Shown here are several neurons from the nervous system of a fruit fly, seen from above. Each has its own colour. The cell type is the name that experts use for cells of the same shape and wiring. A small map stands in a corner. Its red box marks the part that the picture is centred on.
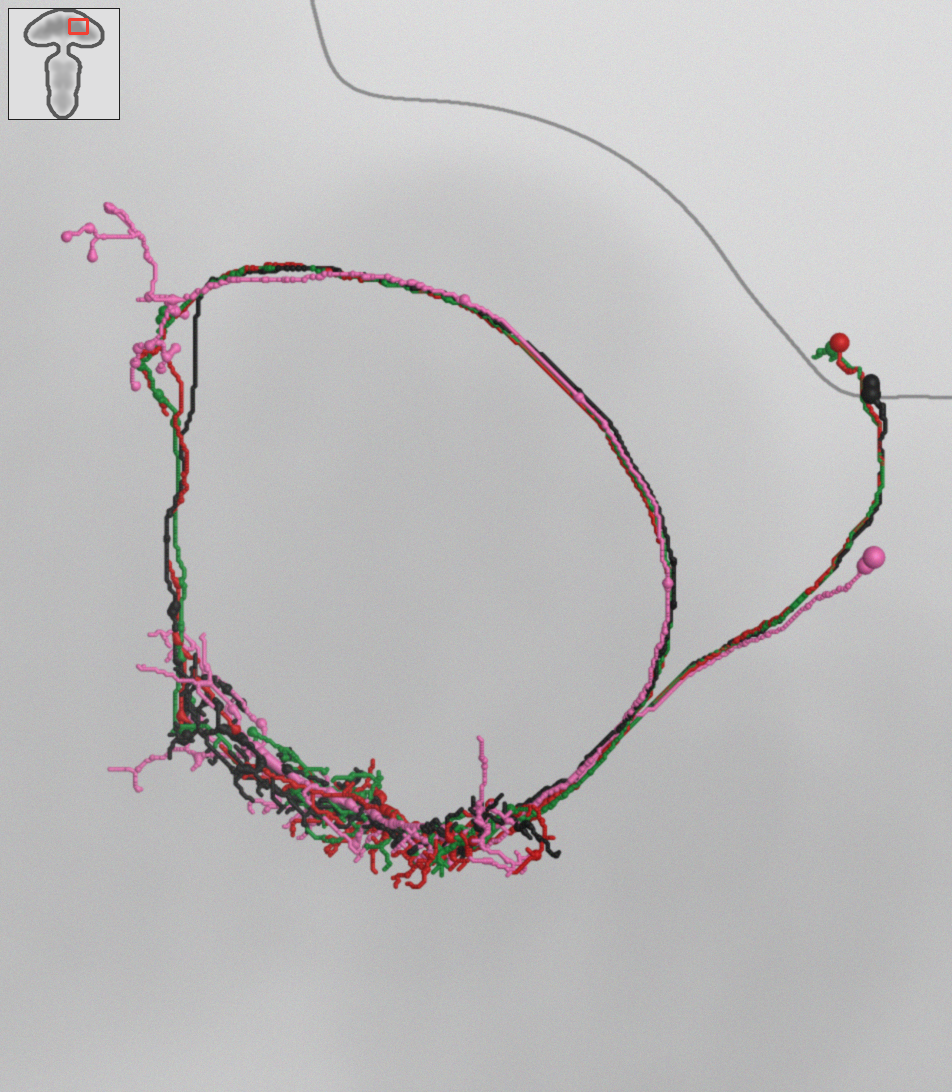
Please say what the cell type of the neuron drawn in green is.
CB2873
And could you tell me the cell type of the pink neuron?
PLP039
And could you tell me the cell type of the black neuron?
CB3759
